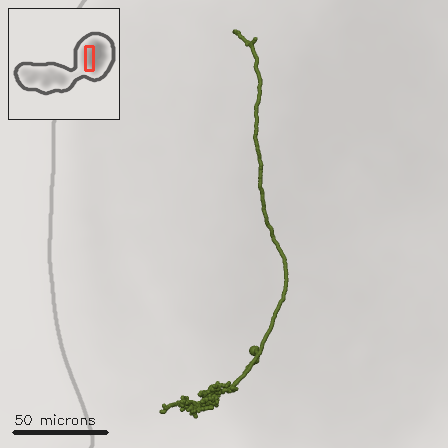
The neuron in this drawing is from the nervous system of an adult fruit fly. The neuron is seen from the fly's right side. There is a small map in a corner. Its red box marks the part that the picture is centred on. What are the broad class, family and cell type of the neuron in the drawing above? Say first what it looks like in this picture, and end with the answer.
The cell body can be seen at the bottom of the picture. From top to bottom in the picture it spans about 200 microns. It is a visual projection neuron. Its family is MeVP. The cell type is MeVP2.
